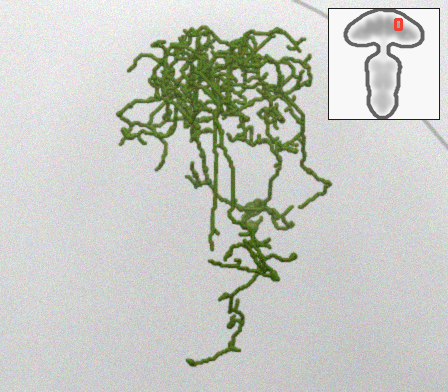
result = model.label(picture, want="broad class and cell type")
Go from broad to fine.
central-brain intrinsic neuron; AVLP344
